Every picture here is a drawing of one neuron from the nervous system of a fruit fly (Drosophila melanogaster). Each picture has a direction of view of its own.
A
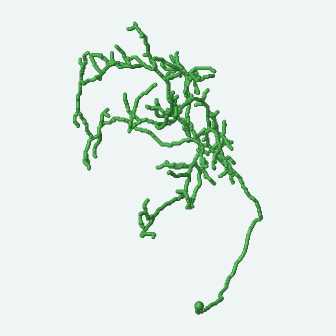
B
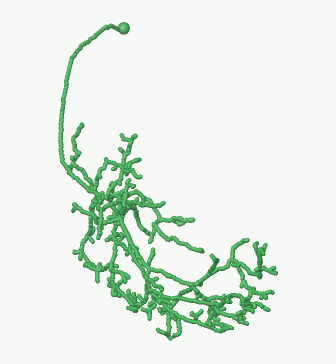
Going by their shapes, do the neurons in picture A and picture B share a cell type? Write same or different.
different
